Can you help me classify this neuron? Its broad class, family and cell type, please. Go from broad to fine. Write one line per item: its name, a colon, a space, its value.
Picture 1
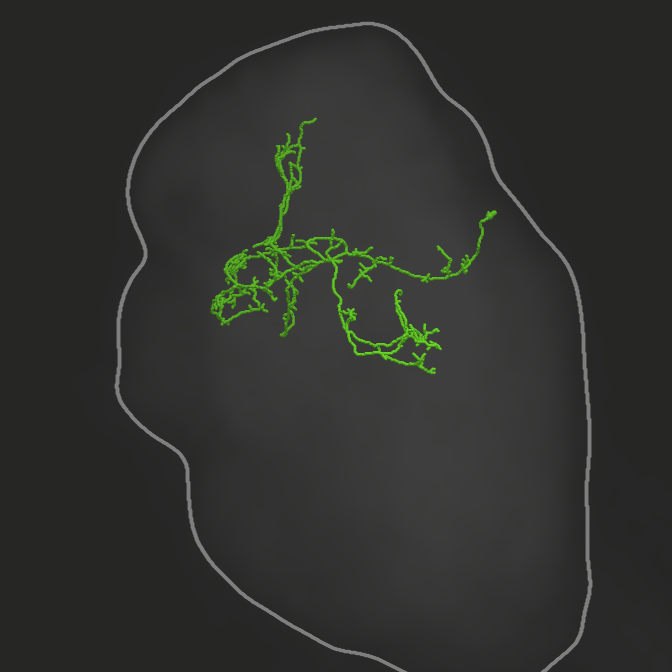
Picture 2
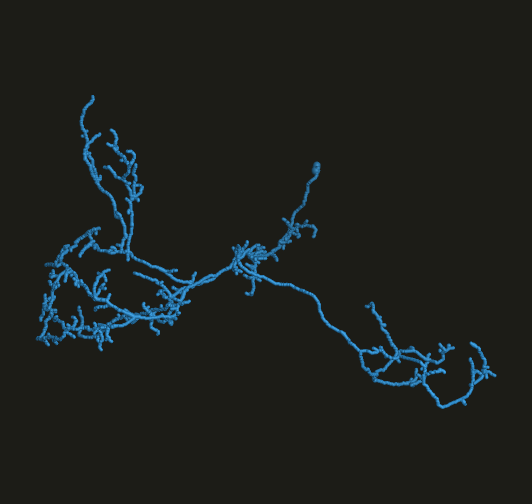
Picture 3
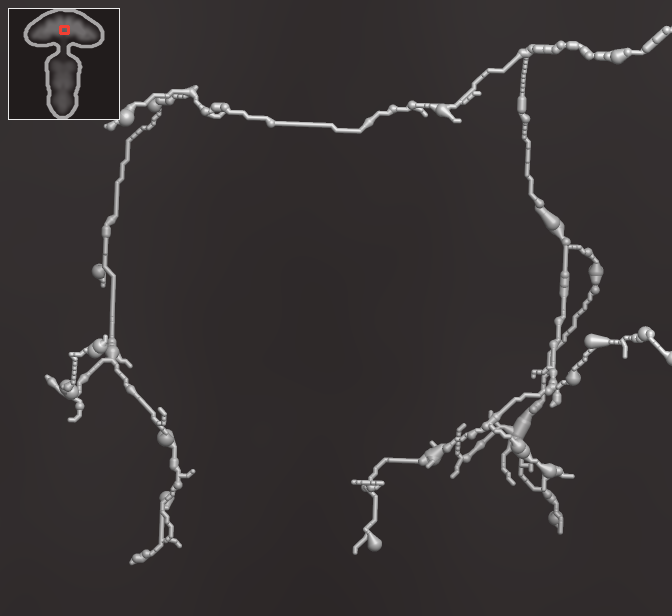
broad class: central-brain intrinsic neuron
family: hemilineage DL1_ventral
cell type: AVLP530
